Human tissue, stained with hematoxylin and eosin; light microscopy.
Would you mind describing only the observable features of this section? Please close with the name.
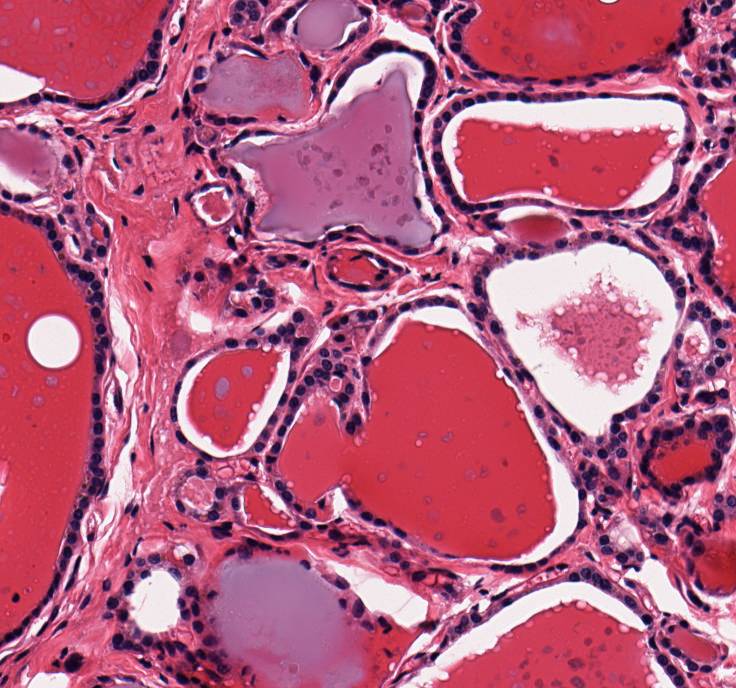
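Closely packed rounded follicles are separated by thin stromal strands. Sizes vary widely: large at left edge and centre, small in stroma at centre-left. Each follicle has a single lining layer of flattened to low cuboidal cells with small, round, darkly stained nuclei. This is thyroid.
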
